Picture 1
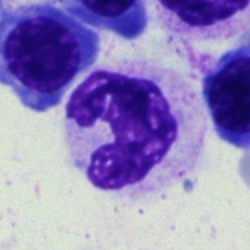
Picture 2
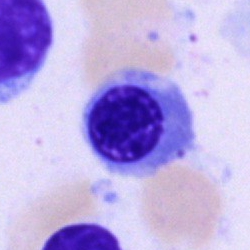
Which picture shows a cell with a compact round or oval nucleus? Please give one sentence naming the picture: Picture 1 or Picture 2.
The cell in Picture 2 has a round or oval nucleus that is compact.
